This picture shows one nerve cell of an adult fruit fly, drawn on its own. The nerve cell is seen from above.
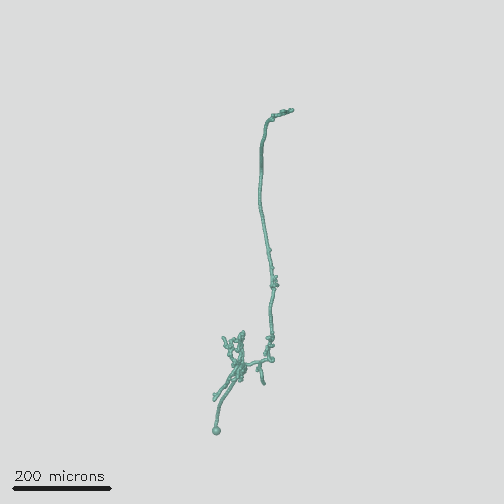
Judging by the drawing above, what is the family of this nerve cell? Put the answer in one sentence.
The family is hemilineage 07B.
